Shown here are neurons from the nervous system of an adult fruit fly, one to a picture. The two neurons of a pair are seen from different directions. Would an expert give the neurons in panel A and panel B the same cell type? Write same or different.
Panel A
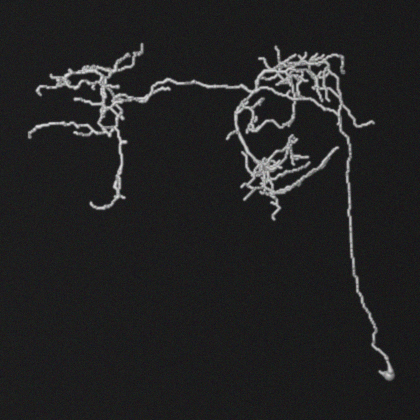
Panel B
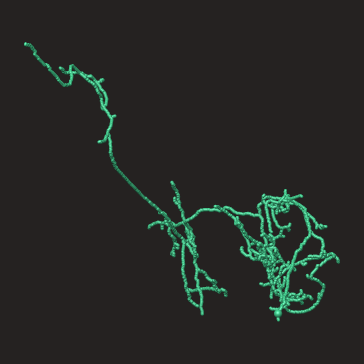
same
